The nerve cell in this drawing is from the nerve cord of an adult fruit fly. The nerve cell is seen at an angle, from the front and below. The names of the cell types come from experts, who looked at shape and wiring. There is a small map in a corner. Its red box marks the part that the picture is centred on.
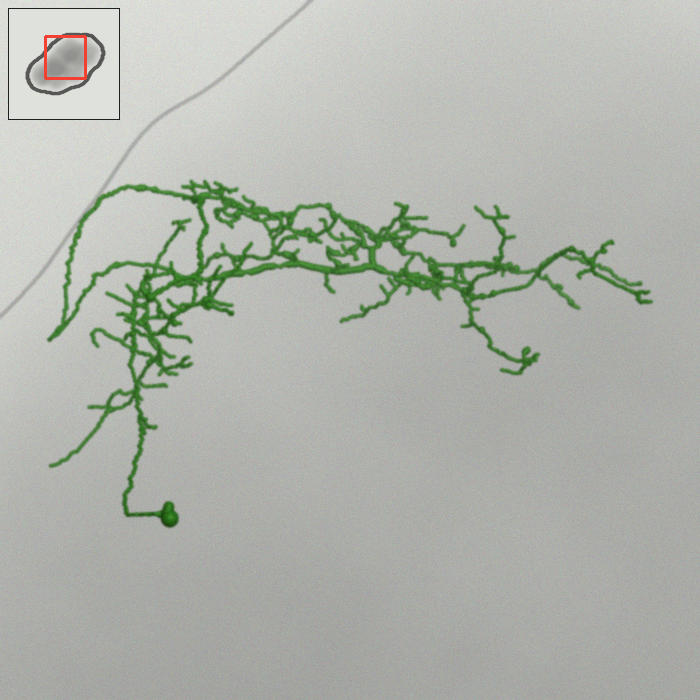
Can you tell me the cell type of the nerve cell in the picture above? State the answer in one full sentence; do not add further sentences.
As for cell type, this nerve cell is IN08A011.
